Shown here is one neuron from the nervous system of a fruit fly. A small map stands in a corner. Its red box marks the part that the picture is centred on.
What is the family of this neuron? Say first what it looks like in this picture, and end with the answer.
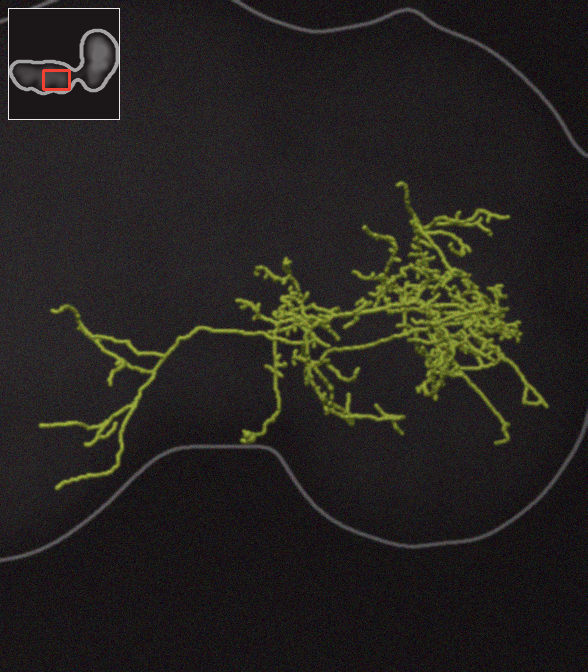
The picture shows dozens of branch ends. In this view it is wider than it is tall. This is a nerve-cord intrinsic neuron. The family is hemilineage 12A.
